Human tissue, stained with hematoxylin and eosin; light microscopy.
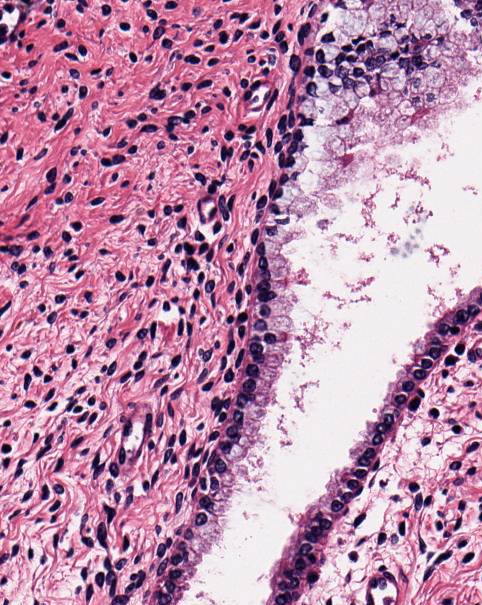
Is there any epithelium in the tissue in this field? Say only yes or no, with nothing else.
Yes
